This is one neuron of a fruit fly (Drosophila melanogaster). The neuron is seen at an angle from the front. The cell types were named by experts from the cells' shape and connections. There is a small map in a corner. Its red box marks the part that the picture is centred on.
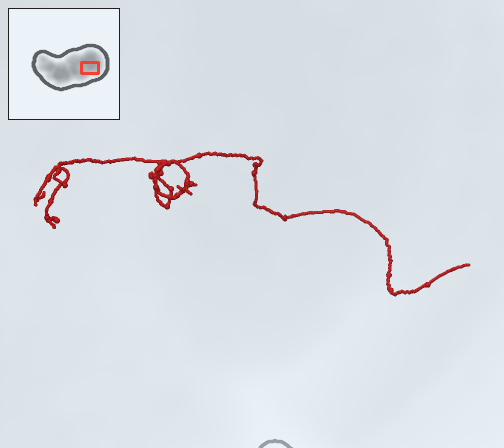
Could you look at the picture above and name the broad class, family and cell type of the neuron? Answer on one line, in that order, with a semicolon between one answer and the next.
sensory neuron entering the brain; class olfactory; ORN_DM1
